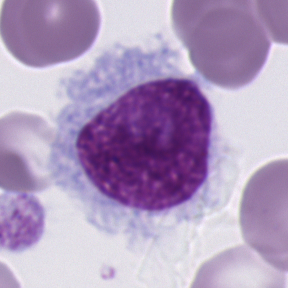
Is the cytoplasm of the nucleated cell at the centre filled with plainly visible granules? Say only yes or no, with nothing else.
No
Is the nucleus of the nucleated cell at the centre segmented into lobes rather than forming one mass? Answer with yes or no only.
No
